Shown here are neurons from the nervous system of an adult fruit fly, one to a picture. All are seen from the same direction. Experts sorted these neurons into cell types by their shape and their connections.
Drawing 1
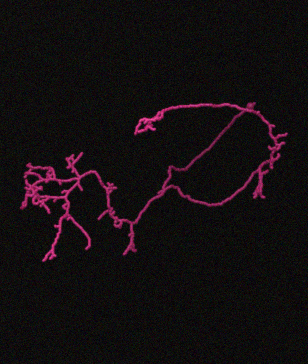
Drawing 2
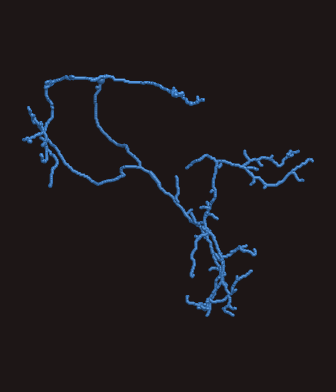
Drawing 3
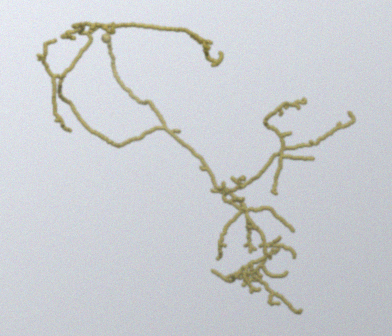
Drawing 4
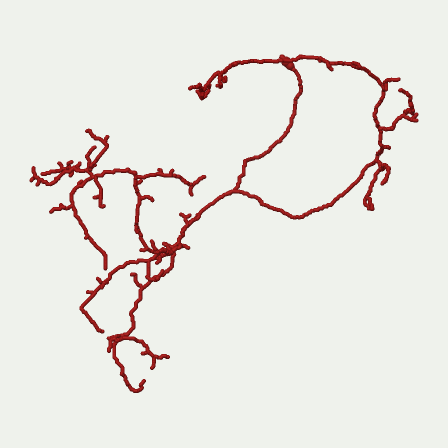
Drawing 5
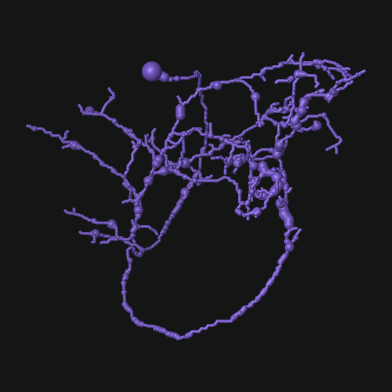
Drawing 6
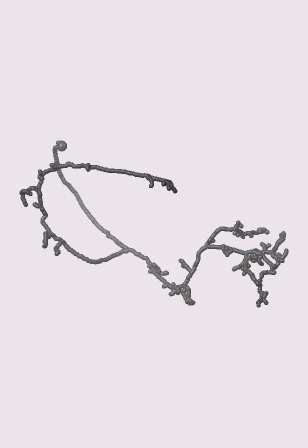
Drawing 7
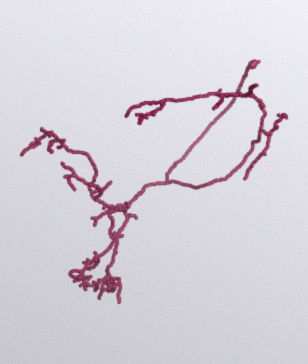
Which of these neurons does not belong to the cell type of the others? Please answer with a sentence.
Drawing 5 is the odd one out.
